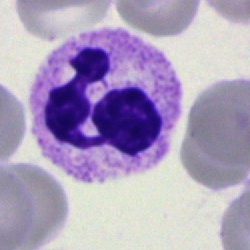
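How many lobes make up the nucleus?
Three.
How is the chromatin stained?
Dark purple and densely condensed, with no nucleoli visible.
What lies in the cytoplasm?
Fine lilac granules, spread evenly throughout.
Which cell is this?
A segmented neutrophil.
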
